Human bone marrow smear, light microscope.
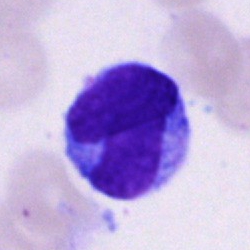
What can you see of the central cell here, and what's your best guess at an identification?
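The outline seems roughly round and smooth. Most of the cell is nucleus, placed toward the upper left, and its chromatin stains a dense, dark purple. I see no distinct coarse granules in the cytoplasm. This central cell is a monocyte.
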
